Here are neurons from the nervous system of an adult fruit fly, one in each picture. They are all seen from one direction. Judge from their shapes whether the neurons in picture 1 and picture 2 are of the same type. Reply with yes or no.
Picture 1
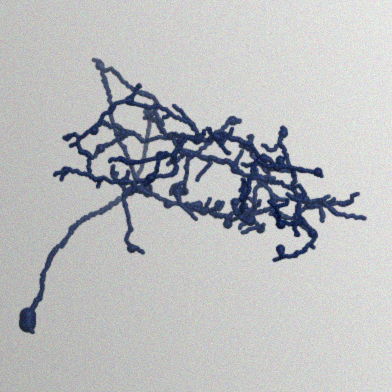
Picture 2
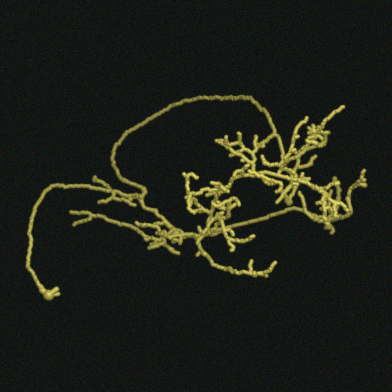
no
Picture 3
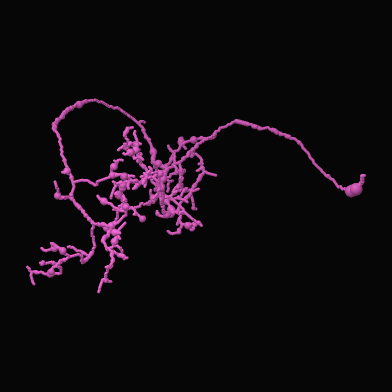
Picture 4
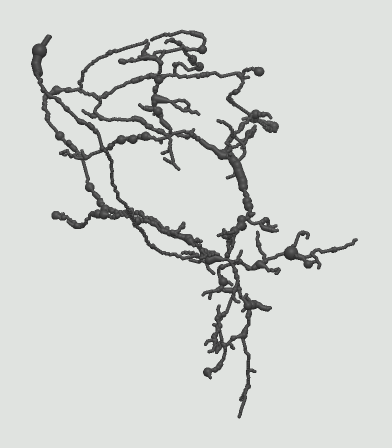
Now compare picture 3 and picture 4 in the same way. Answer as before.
no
